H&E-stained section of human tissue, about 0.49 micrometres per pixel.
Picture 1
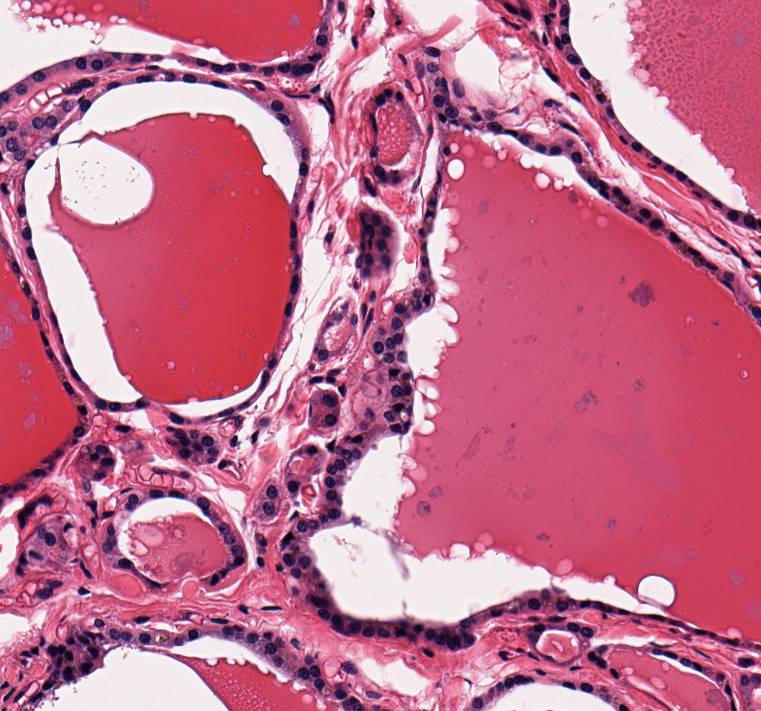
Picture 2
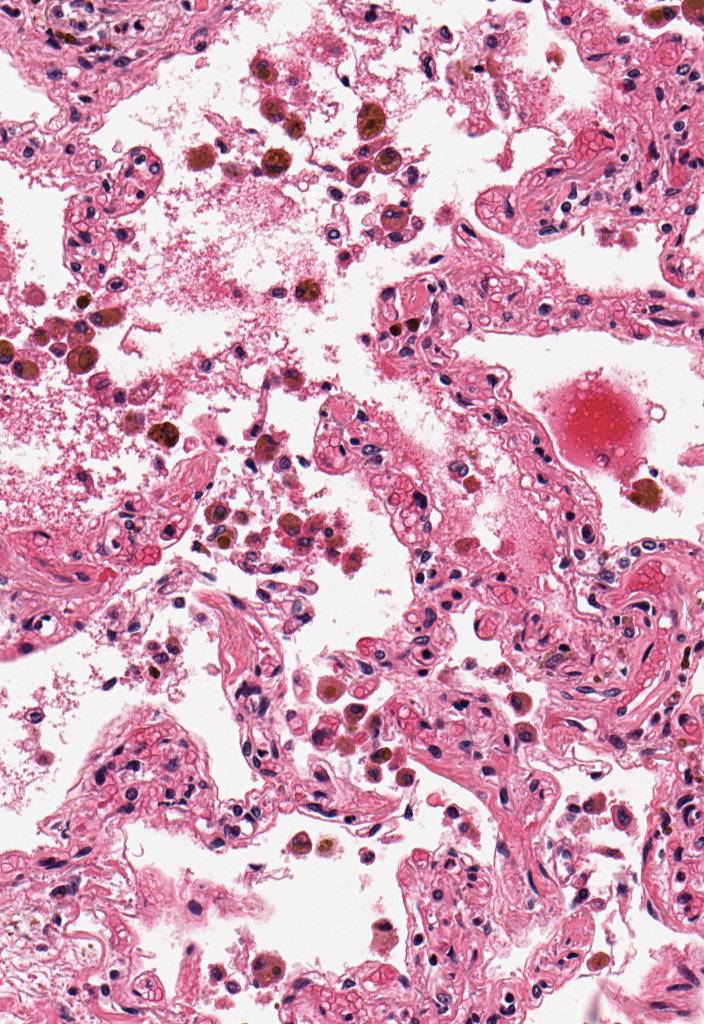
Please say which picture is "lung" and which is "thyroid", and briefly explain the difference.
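The first picture is thyroid and the second is lung. In picture 1, large rounded to angular follicles take up most of the field, filled with homogeneous pink colloid and separated by narrow bands of tissue. Their lining is a single layer of flattened to low cuboidal cells, each with a small, round, darkly stained nucleus, set evenly in one row. Picture 2 looks quite different: thin, branching septa divide it into irregular open airspaces, and many rounded macrophages with golden-brown granular pigment lie free in them, pale pink finely granular material fills much of the upper left, and one dense, bright pink, homogeneous rounded mass sits at the right middle.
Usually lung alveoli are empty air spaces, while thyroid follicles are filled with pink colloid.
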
